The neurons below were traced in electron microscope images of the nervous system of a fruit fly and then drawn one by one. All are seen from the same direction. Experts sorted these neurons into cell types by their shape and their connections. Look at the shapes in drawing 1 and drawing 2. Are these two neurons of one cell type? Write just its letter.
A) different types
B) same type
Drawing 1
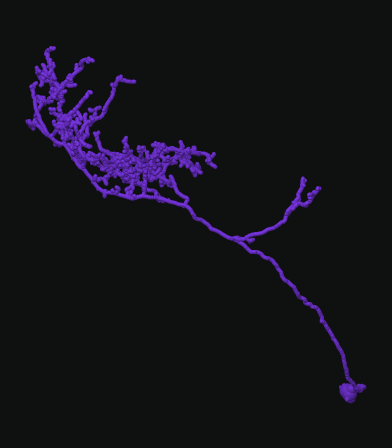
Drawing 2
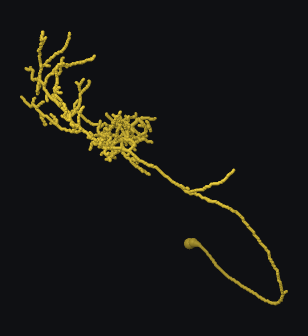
B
